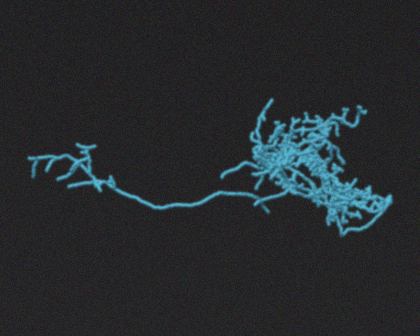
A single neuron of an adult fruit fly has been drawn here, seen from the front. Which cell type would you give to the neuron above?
LHPV6m1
